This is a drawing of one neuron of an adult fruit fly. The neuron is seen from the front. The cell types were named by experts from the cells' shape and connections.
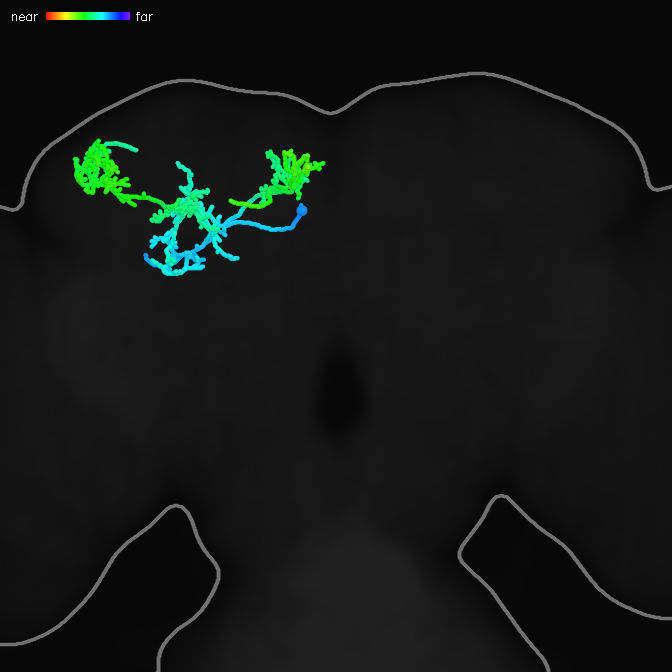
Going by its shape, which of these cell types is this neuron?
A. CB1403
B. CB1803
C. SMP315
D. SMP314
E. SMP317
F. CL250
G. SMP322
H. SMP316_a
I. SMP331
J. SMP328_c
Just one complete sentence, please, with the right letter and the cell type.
Among the listed cell types, SMP314 in option D is that of the neuron.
